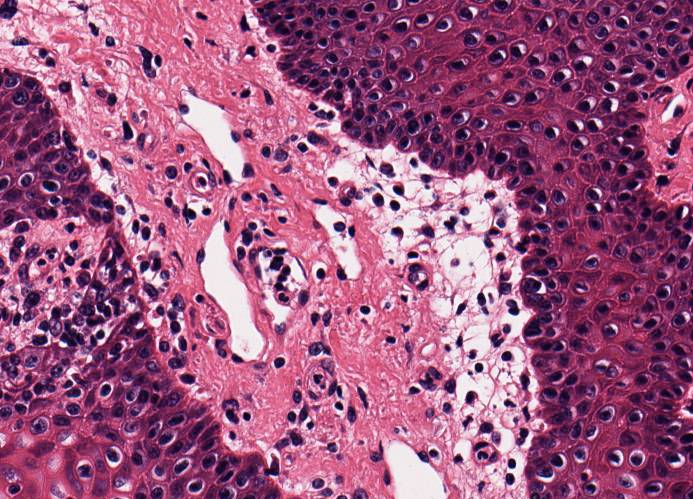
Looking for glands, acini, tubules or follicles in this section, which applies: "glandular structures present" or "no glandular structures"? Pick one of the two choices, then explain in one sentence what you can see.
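No glandular structures. No glands are seen anywhere in the field.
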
